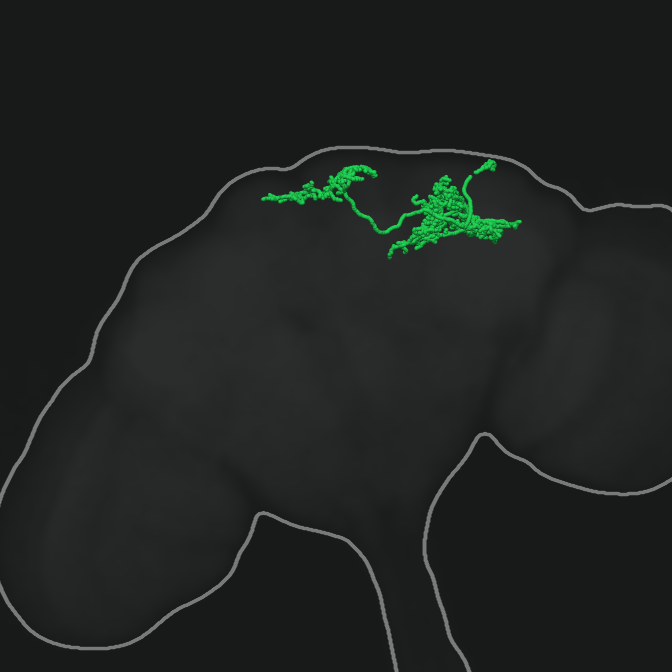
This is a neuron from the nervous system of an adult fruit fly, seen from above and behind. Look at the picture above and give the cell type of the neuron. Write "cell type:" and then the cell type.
cell type: SMP028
